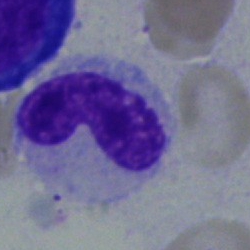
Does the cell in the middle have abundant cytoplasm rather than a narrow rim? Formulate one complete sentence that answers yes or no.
Yes, there is a wide area of cytoplasm around the nucleus.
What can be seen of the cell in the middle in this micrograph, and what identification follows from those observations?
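Look first at the outline: it is roughly round and smooth. Now follow the nucleus, a curved band shaped like a horseshoe, its notch pointing downward. Notice that it lies mainly in the upper half of the cell, and you won't find any nucleoli in it. This is a band neutrophil.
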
